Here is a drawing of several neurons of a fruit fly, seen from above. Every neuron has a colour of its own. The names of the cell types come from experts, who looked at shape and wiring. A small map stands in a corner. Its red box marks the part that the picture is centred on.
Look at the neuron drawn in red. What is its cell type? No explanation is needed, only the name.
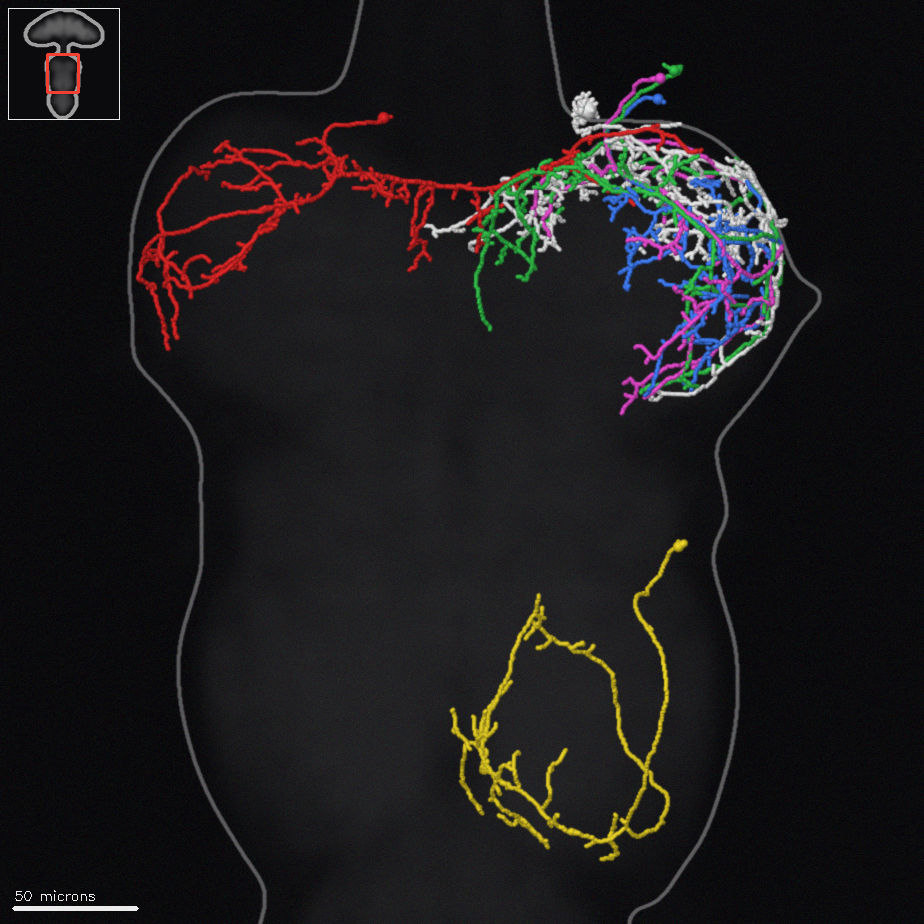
IN16B058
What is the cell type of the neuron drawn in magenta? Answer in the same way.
IN08A036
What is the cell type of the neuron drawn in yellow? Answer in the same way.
IN08A041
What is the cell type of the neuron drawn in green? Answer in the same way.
IN08A025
